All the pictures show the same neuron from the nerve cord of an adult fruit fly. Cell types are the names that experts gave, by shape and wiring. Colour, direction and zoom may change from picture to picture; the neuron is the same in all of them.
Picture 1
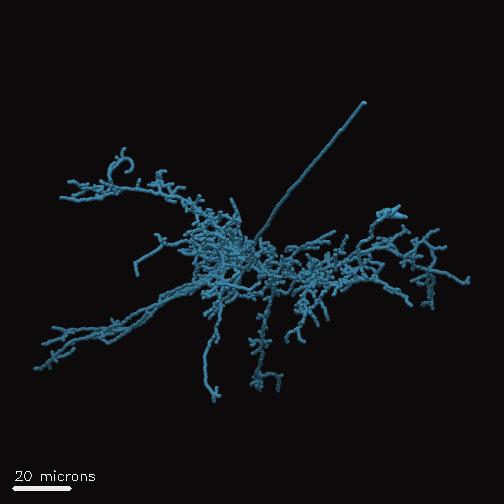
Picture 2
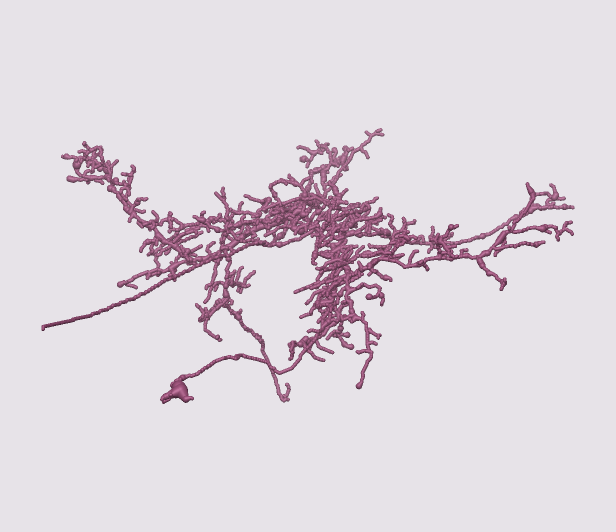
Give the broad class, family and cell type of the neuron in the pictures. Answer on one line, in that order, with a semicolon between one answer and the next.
ascending neuron; hemilineage 08B; AN08B043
